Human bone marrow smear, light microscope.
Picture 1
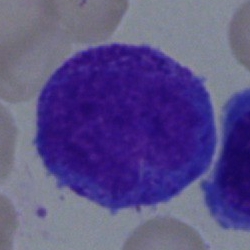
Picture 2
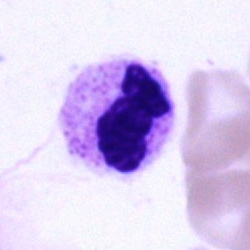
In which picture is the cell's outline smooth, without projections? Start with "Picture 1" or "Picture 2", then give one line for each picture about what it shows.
Picture 2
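What picture 1 shows: The lower margin is slightly ragged with small projections.
What picture 2 shows: The cell has a roughly round, smooth outline.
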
